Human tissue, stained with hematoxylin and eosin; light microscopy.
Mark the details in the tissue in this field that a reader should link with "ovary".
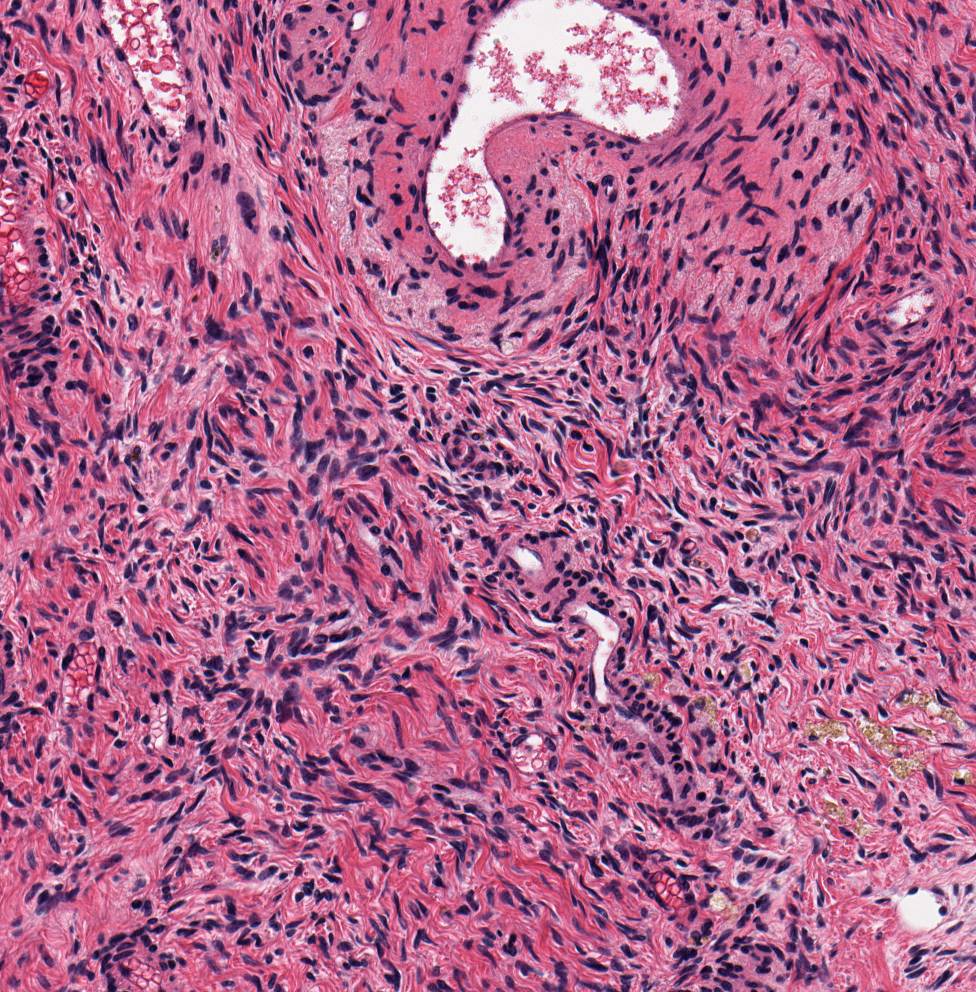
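Let's start with the name: this tissue is ovary.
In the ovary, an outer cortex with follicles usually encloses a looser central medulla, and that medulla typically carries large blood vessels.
The vessel at the top of the field fits with that; its wall is broad, pale pink and glassy, with scattered nuclei. Below it, spindle cells fill most of the field, running in short bundles that cross one another and swirl into whorls. Look closely and you'll see their nuclei are elongated and dark-staining, while their pale pink cytoplasm has no clear outline. Then, in the lower right, there are clumps of golden-brown granular pigment.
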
